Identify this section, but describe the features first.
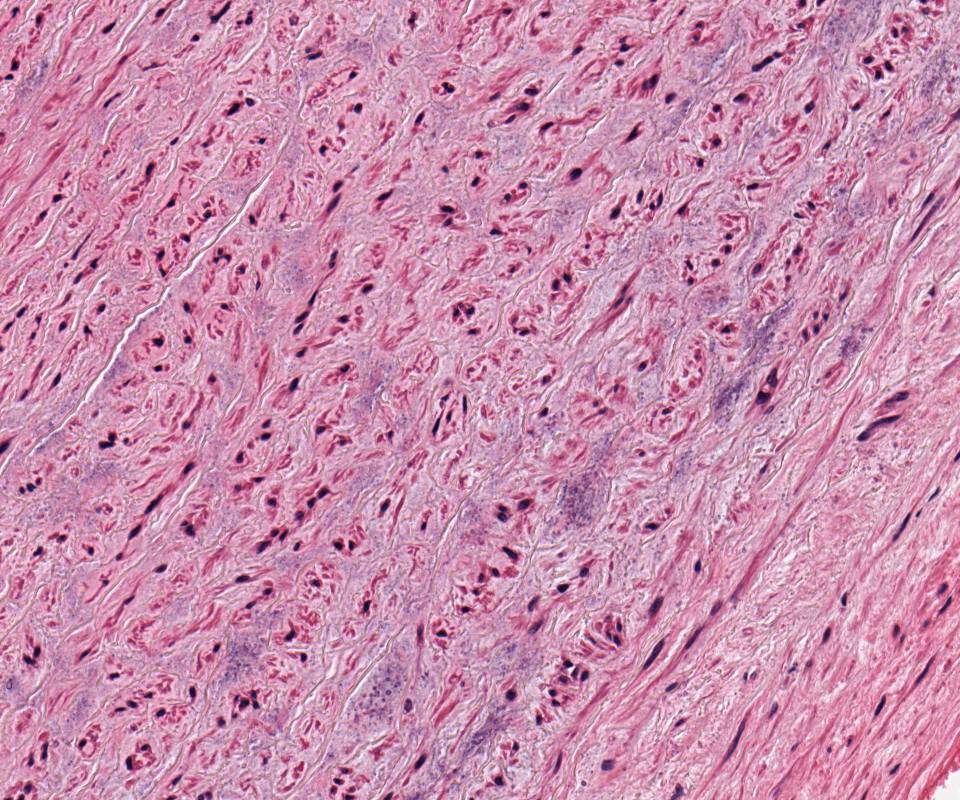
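Fibre direction first: fibres and nuclei run diagonally, lower left to upper right. Next, nuclear pattern: centrally, many nuclei form small tight clusters of several cross-cut nuclei. Between cells: patchy pools of pale blue-purple, finely granular material occupy the upper and central parts. Lower-right edge: a paler pink, more compact band with few pools. The section is of the aorta.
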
